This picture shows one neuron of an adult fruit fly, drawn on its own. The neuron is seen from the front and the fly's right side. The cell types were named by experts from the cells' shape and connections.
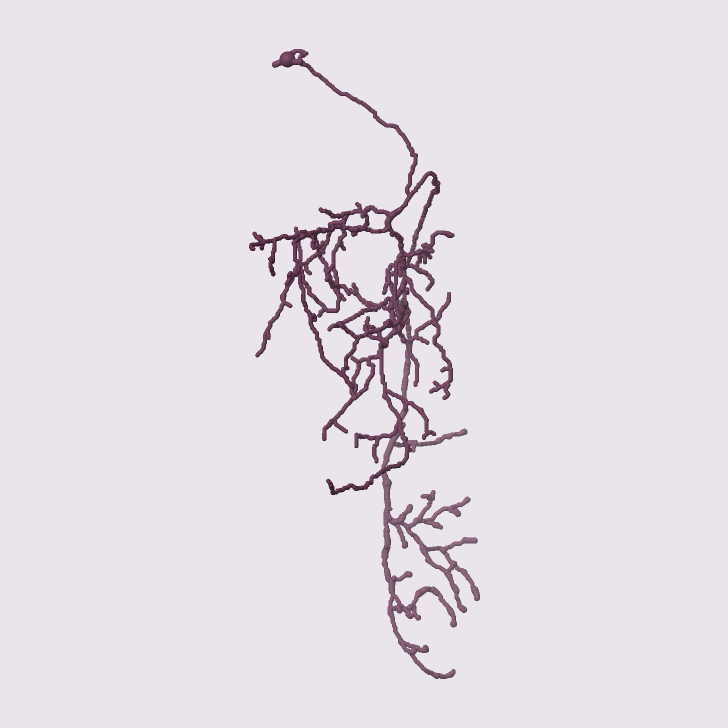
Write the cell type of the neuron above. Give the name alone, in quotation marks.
"LPT114"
